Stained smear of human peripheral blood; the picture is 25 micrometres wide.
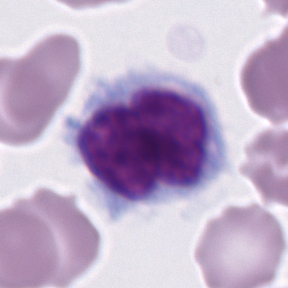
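Hairy cell at the centre of a stained peripheral blood smear. Its ragged border carries many fine, hair-like projections of cytoplasm. The pale blue cytoplasm contains no vacuoles. Chromatin is dark purple, mottled and clumped. The cell measures about 14 micrometres across, and its nucleus, about 11 by 9 micrometres, fills about 60% of the cell's area.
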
